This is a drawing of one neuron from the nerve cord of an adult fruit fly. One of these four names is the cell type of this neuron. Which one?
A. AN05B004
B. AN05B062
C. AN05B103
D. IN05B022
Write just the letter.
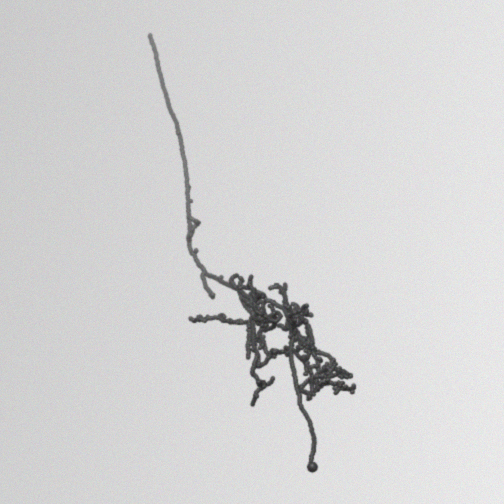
B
